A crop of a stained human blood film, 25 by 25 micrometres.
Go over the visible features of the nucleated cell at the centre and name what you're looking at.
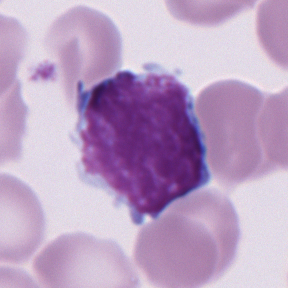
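Size: the cell measures about 13 micrometres across. Nucleus: it fills almost the whole cell. Chromatin: coarse, clumped and deep purple. Cytoplasm: no granules can be seen. Edge: small ragged projections stick out on the left and at the top. This is a typical lymphocyte.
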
